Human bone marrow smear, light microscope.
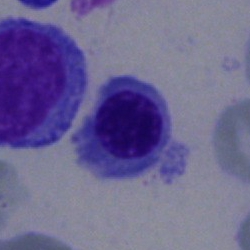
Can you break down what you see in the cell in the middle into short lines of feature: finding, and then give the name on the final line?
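Chromatin: dense, dark purple
Cytoplasm: moderate greyish blue rim, wider left of the nucleus than right
Outline: ragged on the left side
Name: erythroblast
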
